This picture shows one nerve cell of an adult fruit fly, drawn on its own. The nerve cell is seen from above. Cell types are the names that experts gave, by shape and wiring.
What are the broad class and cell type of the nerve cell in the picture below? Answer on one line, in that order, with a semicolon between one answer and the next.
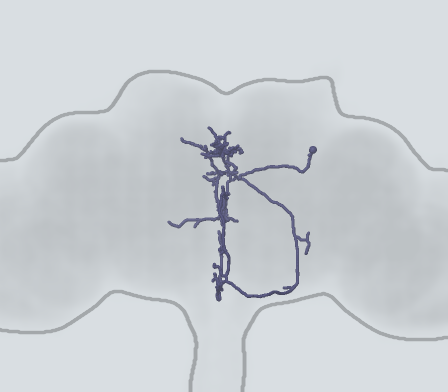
central-brain intrinsic neuron; GNG268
